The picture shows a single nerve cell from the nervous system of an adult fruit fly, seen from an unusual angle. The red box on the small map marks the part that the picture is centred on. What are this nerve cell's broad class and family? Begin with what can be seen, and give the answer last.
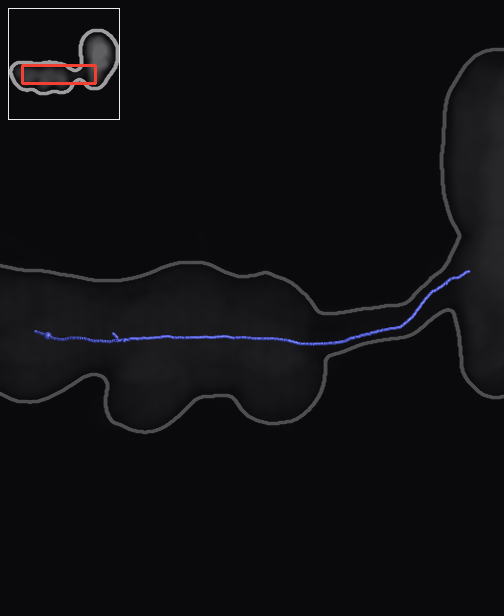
There are a dozen or fewer branch ends. In this view it is more than twice as wide as it is tall. It is a sensory neuron ascending to the brain. The name of its family is class mechanosensory proprioceptive.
